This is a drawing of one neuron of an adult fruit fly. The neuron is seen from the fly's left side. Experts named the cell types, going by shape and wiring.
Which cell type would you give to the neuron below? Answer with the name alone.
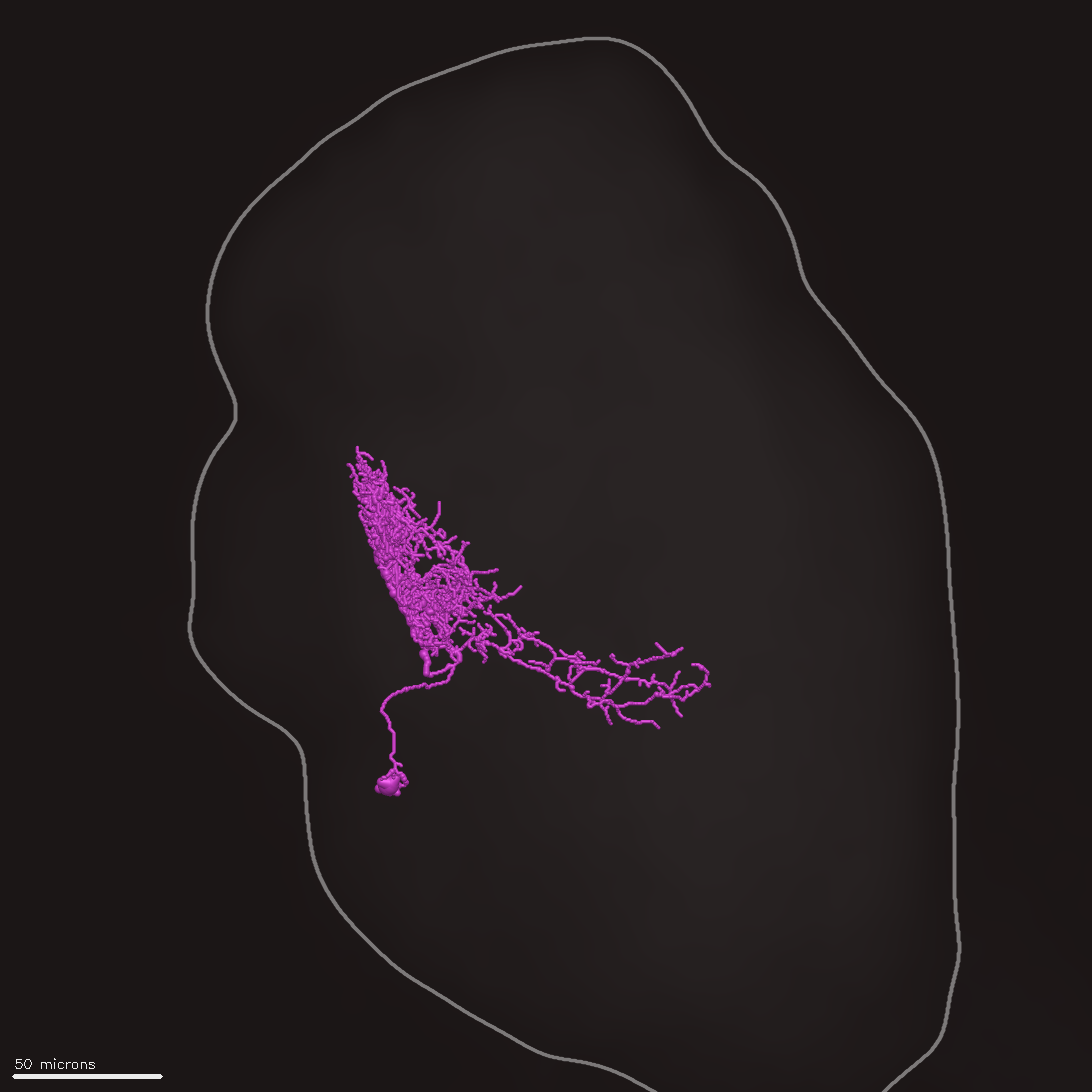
LAL072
